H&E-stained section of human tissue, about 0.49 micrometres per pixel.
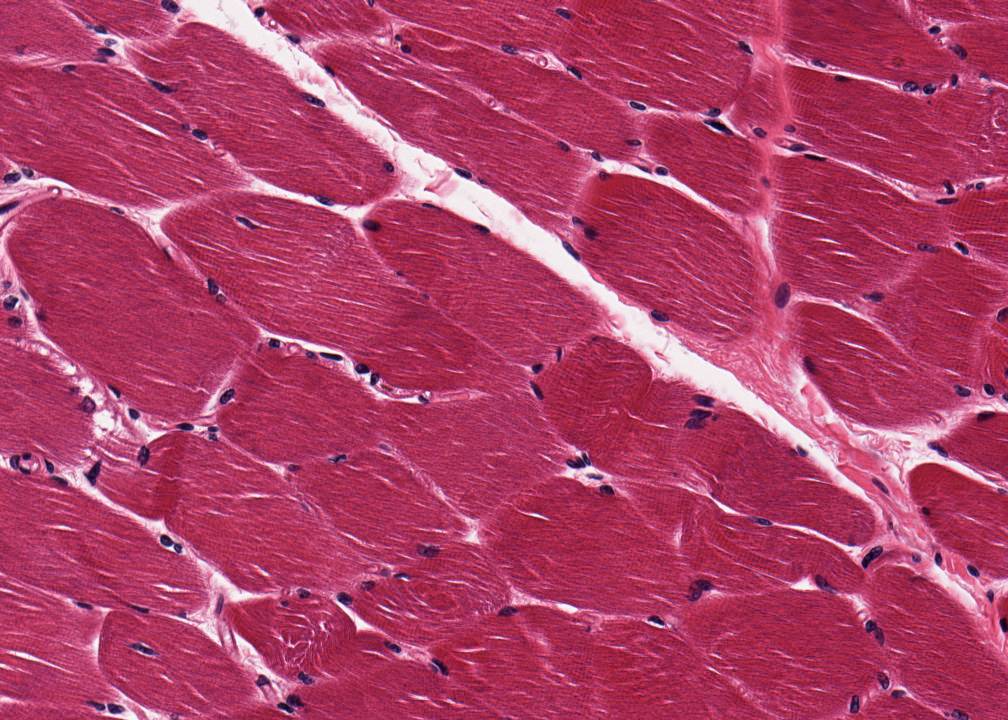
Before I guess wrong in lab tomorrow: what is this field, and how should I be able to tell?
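Skeletal muscle; nuclear position decides. Nuclei small, dark, flattened, at fibre edges rather than centres.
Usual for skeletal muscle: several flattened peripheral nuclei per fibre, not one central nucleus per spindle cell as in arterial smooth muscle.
Thin pale connective tissue between individual fibres; a pale pink connective tissue band with a white cleft runs diagonally, top left to lower right, separating fibre groups.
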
